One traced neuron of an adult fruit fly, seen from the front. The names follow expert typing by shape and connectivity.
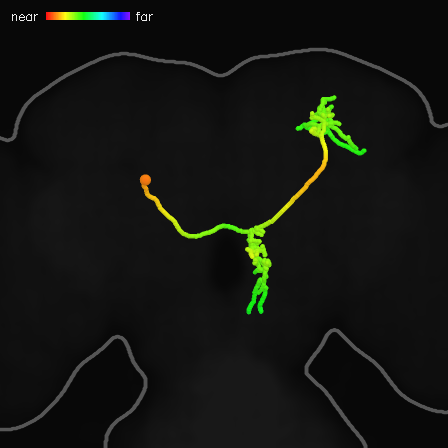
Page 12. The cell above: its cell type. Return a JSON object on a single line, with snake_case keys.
{"cell_type": "mAL_m3c"}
